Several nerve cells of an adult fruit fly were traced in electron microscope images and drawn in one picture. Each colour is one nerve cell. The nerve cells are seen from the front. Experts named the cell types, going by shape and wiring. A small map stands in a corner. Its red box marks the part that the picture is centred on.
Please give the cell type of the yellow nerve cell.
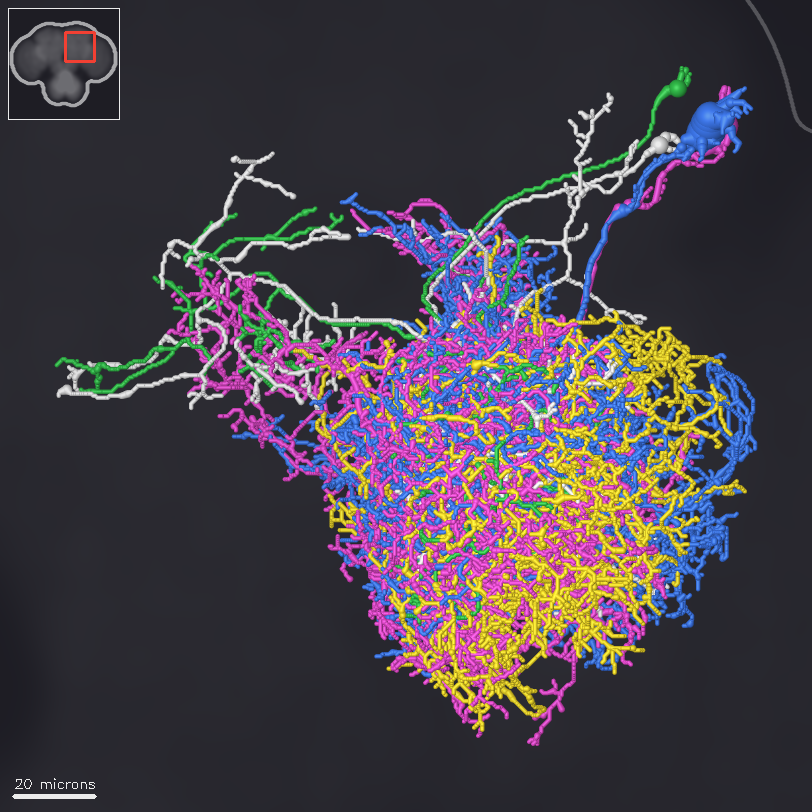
AVLP478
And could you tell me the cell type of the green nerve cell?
AVLP059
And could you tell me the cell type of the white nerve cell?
CB3660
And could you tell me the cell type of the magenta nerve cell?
AVLP076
